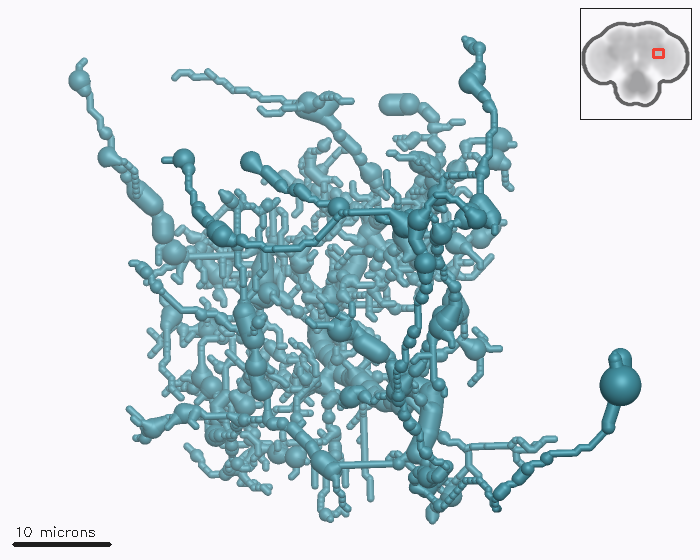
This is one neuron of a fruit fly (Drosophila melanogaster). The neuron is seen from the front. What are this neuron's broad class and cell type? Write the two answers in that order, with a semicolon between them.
central-brain intrinsic neuron; PVLP085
